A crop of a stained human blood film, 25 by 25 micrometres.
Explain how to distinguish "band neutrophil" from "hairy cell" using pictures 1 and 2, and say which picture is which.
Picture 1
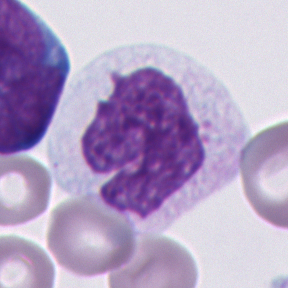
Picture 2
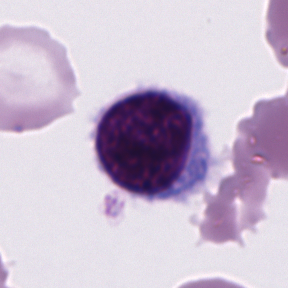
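Look at picture 1 first, which is the band neutrophil, and then at picture 2, which is the hairy cell. Start with the edges: the band neutrophil has a round, smooth outline, while the hairy cell's edge is fuzzy with fine short projections.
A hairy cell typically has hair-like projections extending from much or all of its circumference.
Now the nuclei: in the band neutrophil the nucleus is irregular, with a deep notch cutting into its left side.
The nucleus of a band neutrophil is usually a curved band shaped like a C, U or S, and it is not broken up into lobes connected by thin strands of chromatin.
The hairy cell's nucleus is round in outline, about 9 micrometres across, and fills about 70% of the cell's area; its chromatin is dark purple and densely clumped, and no nucleoli are visible. Then the cytoplasm: the band neutrophil has a wide rim of it around the nucleus, dusted with fine, faint violet granules. In the hairy cell the cytoplasm shows no distinct granules and contains no vacuoles. Finally, the neighbours: red cells press against the lower edge of the band neutrophil, and a small platelet lies just below and to the left of the hairy cell.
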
